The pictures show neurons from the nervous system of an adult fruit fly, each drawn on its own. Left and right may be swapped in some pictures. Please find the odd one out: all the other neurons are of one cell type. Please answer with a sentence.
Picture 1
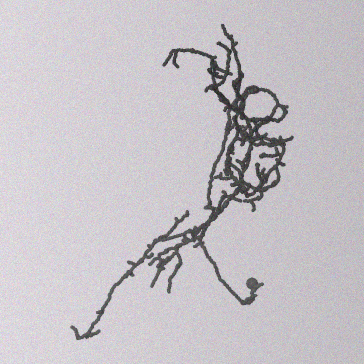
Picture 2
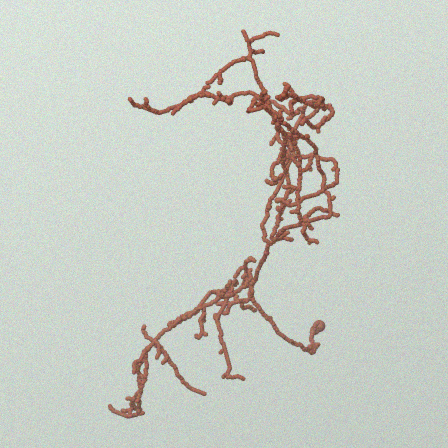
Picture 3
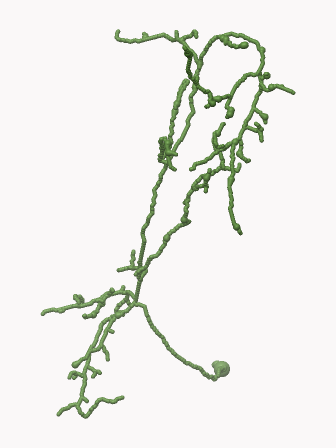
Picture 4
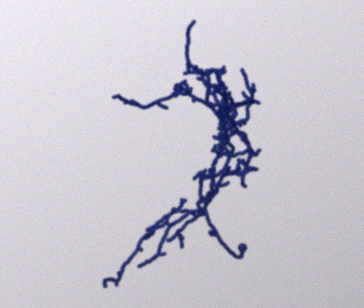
The neuron in picture 3 is of another cell type than the rest.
